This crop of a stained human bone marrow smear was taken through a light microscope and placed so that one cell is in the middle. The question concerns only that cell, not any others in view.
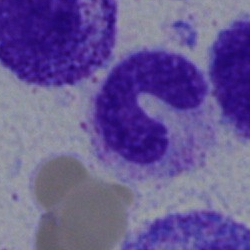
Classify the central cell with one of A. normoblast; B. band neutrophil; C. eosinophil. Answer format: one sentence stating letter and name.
Here the right option is B, as the cell in the middle is a band neutrophil.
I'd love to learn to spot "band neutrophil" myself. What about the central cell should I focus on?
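Bent into a C or horseshoe shape, the nucleus opens to the right.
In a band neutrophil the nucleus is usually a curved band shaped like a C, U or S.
The C shape here fits that pattern. The nucleus is also one continuous curved band, not split into separate lobes.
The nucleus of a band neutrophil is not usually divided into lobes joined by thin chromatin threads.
This unbroken band agrees as well. The chromatin is dark purple and coarsely clumped.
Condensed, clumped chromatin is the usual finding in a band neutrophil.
The clumped chromatin here matches too. Fine pinkish-violet granules are scattered through the cytoplasm.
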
